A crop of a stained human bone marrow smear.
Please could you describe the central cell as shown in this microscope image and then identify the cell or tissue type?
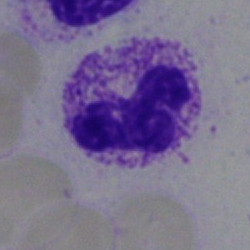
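First, the outline: it is round. The nucleus is curved and split into lobes that stay joined to one another. It sits mostly in the lower half of the cell. Where the cytoplasm shows between the granules, it is pale. That makes it a segmented neutrophil.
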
